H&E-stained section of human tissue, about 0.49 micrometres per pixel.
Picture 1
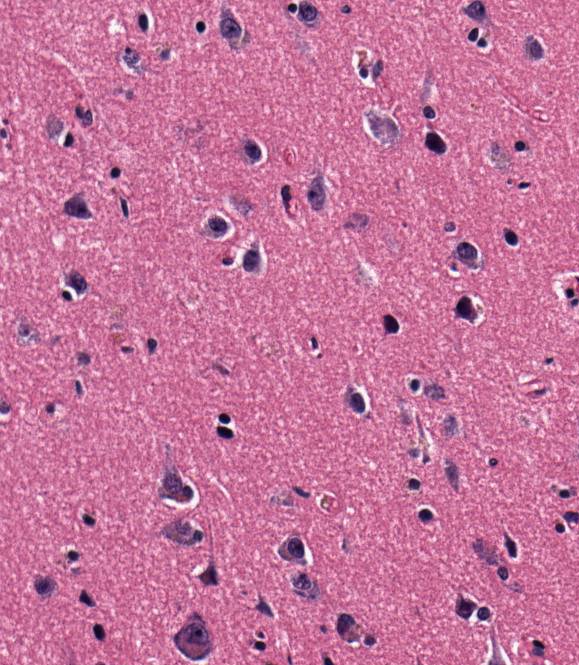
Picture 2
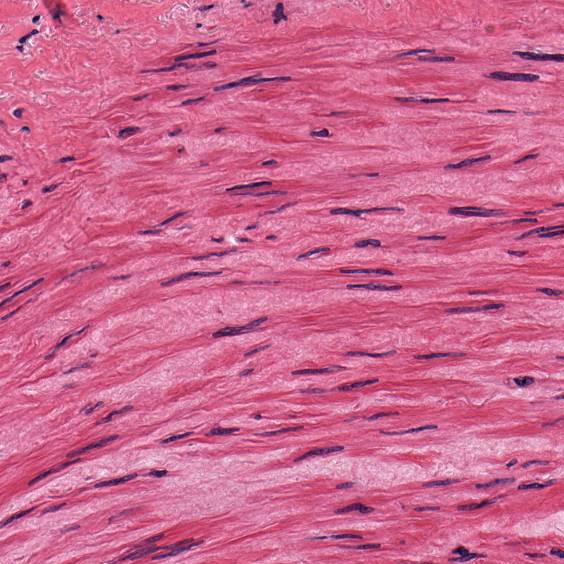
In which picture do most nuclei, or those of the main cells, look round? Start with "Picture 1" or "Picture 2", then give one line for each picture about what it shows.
Picture 1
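Picture 1: Small round dark-staining nuclei with scant visible cytoplasm are the most numerous cells in the field.
Picture 2: The nuclei are long, slender and spindle-shaped, lying parallel to the fibres.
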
